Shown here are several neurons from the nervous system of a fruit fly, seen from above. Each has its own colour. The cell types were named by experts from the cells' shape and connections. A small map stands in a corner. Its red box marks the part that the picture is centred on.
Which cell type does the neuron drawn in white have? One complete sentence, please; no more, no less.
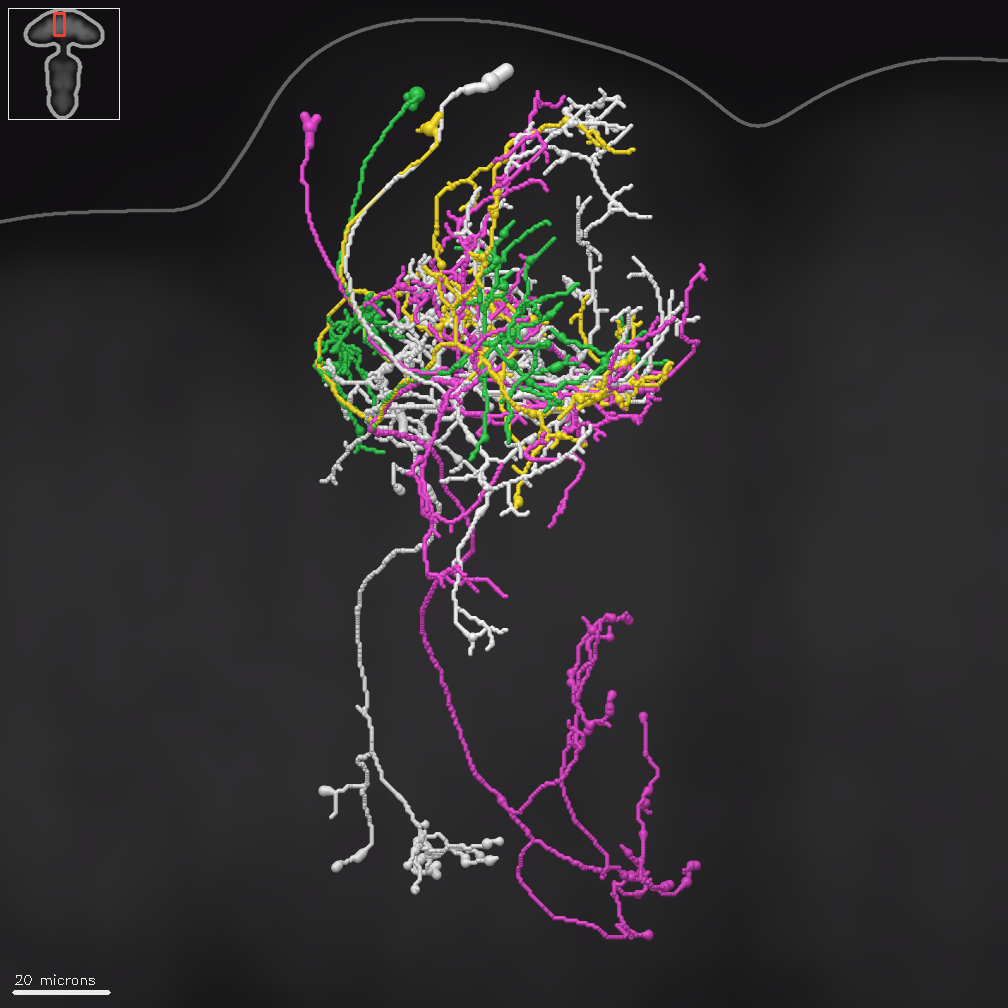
With respect to cell type, this neuron is LAL022.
